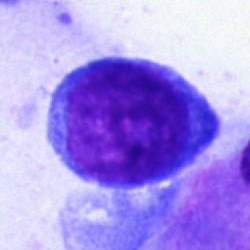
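Blast, the central cell. Its outline, as I look, is smooth and oval. The cytoplasm makes only a narrow rim around the nucleus, and that rim is blue. Looking closely, I find no distinct granules in it.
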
